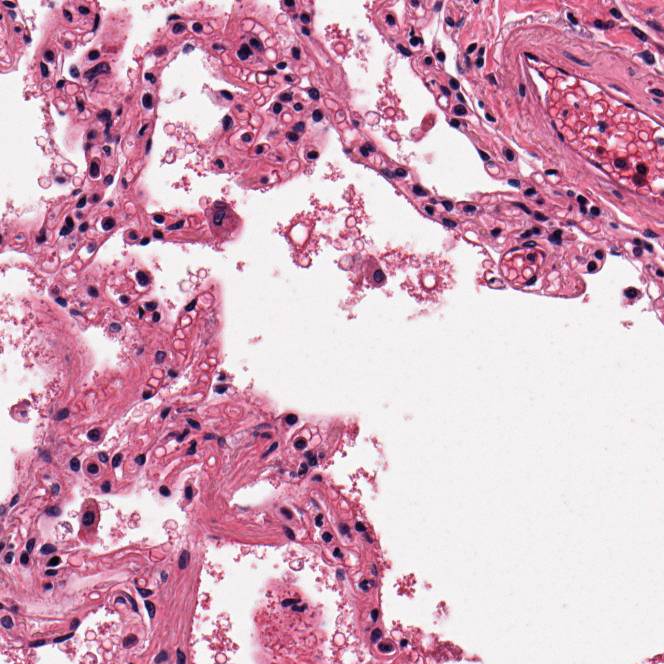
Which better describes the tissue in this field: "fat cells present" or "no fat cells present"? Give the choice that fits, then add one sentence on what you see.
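No fat cells present. No glands and no fat cells are seen anywhere in the field.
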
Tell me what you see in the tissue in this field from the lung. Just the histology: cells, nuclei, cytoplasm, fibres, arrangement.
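The bands have pink fibrous cores with scattered spindle-shaped nuclei; many of their cells have pale, bubbly, vacuolated cytoplasm. Pale pink frothy debris with a few detached cells floats in spaces near the centre. A vessel in the upper right corner is packed with red blood cells.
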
